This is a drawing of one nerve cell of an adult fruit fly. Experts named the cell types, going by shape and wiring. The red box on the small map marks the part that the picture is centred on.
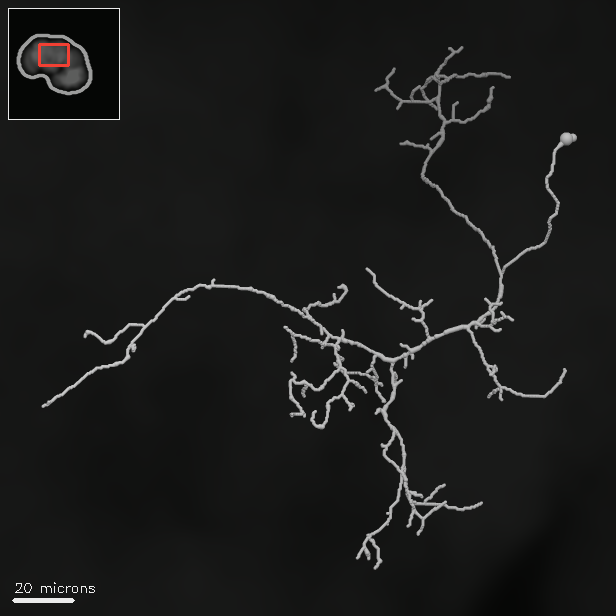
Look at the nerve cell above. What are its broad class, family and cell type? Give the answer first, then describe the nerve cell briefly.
It is a central-brain intrinsic neuron. Its family is hemilineage DL1_ventral. The cell type is AOTU051. The cell body can be seen at the upper right of the picture. From left to right in the picture it spans about 180 microns. Dozens of branch ends can be seen.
